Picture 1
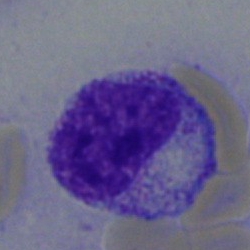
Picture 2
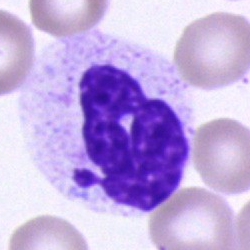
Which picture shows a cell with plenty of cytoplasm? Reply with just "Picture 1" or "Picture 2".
Picture 2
